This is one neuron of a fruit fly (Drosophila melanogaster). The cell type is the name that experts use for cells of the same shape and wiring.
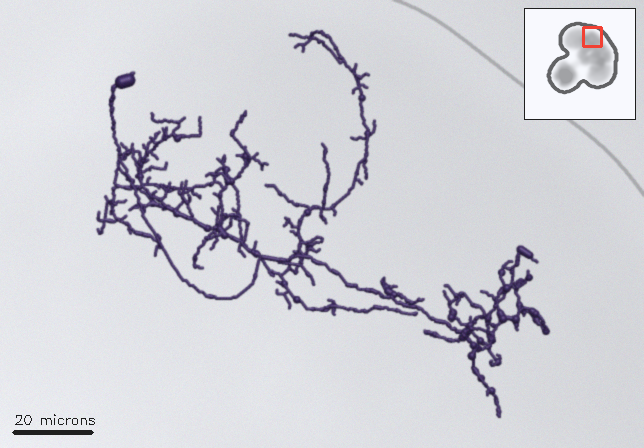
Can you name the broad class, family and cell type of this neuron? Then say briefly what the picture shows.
Its broad class is central-brain intrinsic neuron. The family is hemilineage SLPp&v1_posterior. Its cell type is LHPV4g2. The cell body is at the upper left of the picture. From left to right in the picture it spans about 120 microns. Dozens of branch ends can be seen.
